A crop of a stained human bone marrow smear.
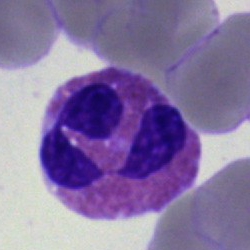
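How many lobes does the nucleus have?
Three lobes.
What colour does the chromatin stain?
A deep purple-blue.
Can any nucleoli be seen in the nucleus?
No, none are visible.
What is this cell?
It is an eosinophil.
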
